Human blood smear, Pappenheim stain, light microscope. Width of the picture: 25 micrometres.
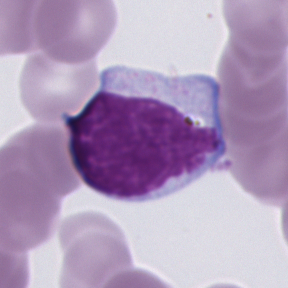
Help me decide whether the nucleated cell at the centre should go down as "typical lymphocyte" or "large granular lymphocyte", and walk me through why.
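This is a large granular lymphocyte, not a typical lymphocyte.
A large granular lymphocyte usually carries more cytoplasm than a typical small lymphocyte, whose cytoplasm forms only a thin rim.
Here the nucleus, about 14 by 9 micrometres, fills about 60% of a cell about 15 by 13 micrometres, and the pale blue cytoplasm is widest above it and toward the upper right.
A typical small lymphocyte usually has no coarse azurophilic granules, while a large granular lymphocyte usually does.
A few fine pinkish-purple granules are scattered in the cytoplasm above the nucleus. Also seen: dense, dark purple chromatin with faint paler streaks, and a nucleus lying toward the lower left.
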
